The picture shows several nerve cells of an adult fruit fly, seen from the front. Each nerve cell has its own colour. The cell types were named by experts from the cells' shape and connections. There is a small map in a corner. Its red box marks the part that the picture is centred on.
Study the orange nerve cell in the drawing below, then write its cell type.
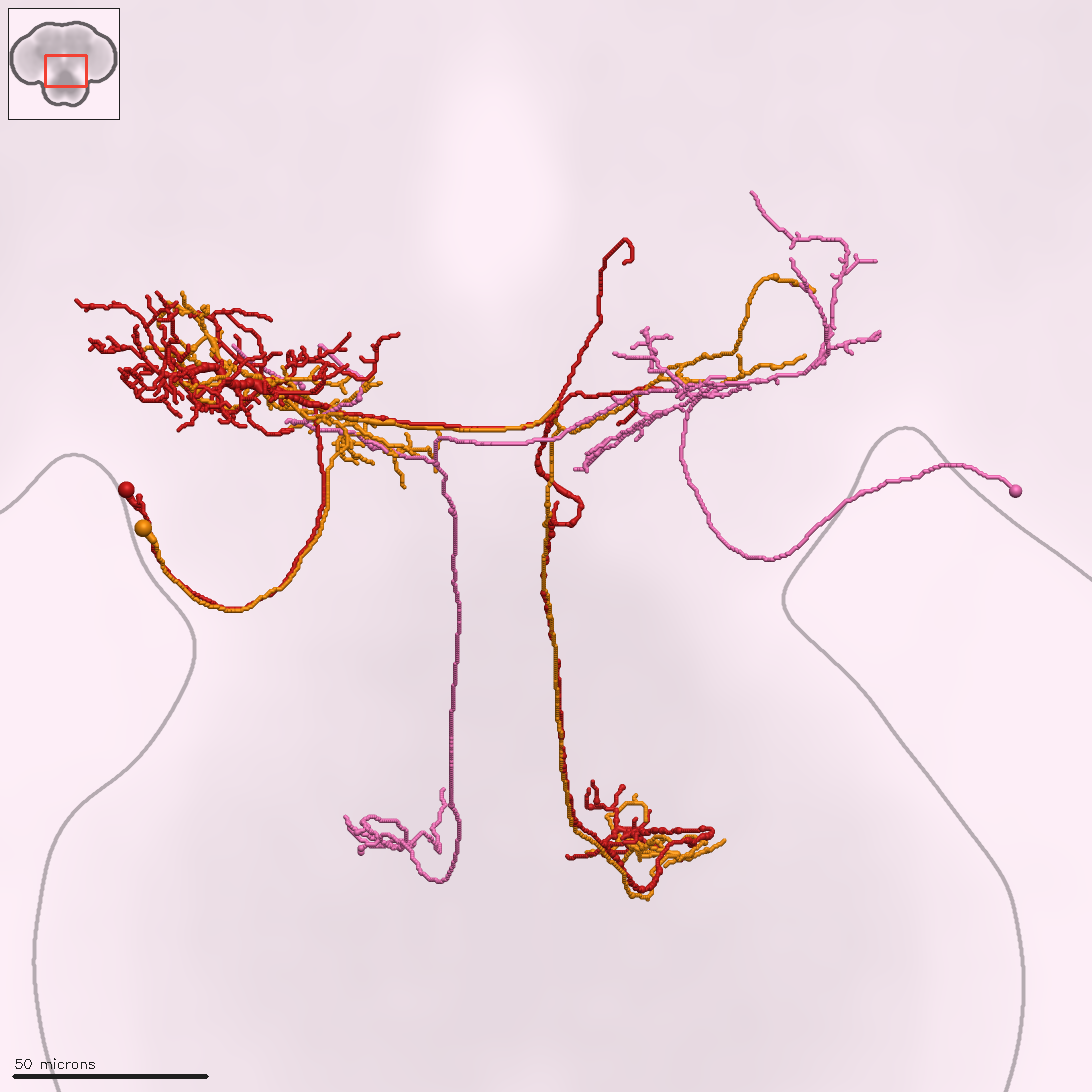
DNge180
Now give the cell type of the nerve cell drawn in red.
DNge091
